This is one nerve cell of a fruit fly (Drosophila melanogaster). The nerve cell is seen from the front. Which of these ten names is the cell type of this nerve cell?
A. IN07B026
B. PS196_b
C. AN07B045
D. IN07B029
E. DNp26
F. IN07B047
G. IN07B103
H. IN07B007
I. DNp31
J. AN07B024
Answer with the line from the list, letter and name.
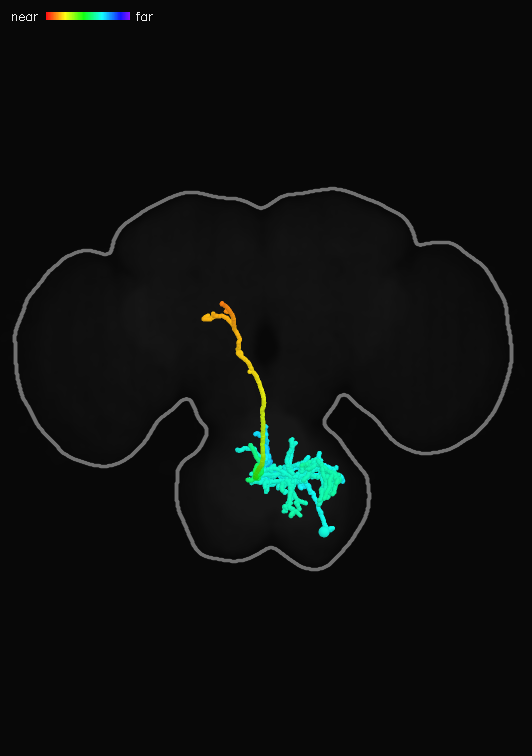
J. AN07B024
